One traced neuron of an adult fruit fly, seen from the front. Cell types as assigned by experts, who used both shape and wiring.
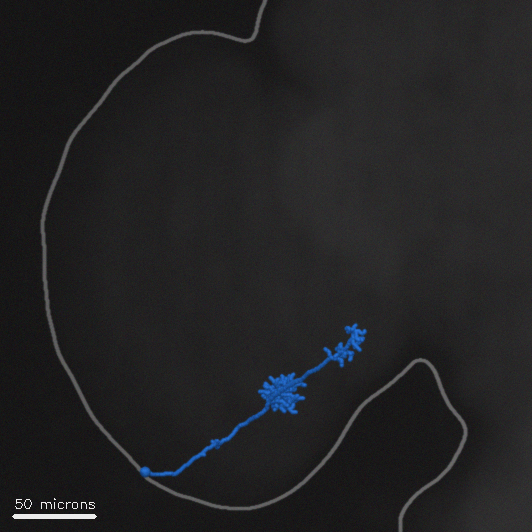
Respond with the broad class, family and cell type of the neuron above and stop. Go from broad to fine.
optic-lobe intrinsic neuron; TmY; TmY20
